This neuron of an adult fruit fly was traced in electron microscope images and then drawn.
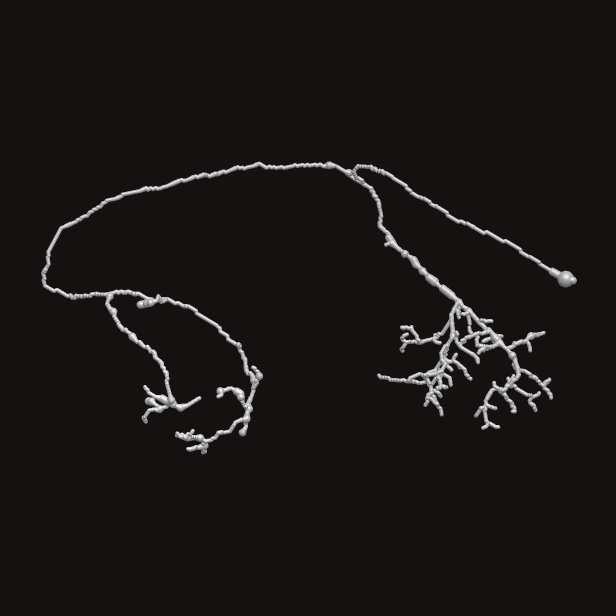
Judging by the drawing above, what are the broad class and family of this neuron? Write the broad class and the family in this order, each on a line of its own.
central-brain intrinsic neuron
hemilineage DL2_dorsal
